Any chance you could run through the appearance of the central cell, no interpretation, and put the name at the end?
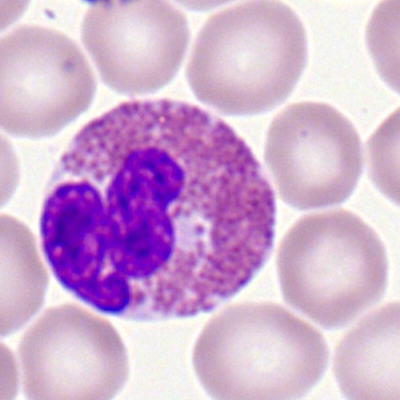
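Two main lobes, joined together, make up the nucleus. Its chromatin is dark purple and clumped. Abundant cytoplasm fills most of the cell beside the nucleus and is packed with coarse, round, orange-pink granules. The cell is an eosinophil.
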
